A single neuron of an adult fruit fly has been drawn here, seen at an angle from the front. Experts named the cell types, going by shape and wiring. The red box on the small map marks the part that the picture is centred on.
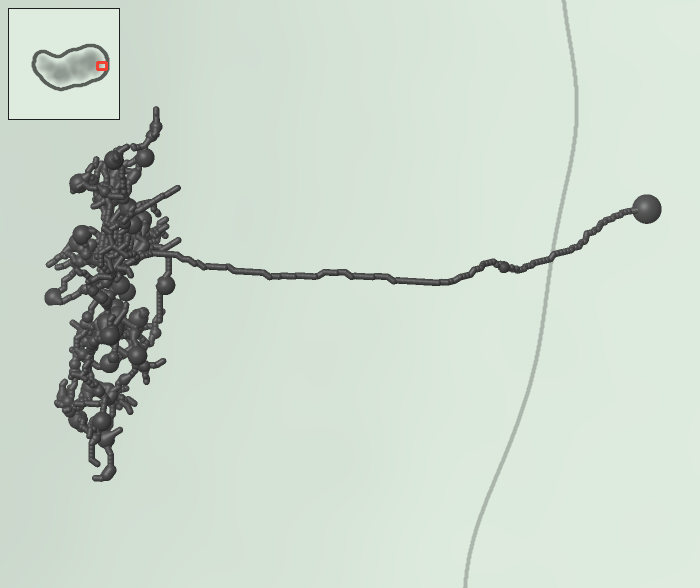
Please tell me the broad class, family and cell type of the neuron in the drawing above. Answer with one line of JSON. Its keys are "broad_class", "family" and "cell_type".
{"broad_class": "optic-lobe intrinsic neuron", "family": "Cm", "cell_type": "Cm5"}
